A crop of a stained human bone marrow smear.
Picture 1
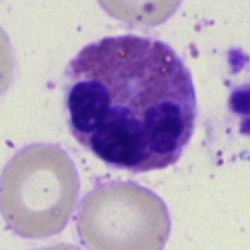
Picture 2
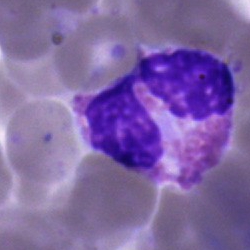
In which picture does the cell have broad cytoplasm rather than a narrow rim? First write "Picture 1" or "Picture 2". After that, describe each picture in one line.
Picture 1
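In picture 1: The cytoplasm is abundant and stains a mottled purple.
In picture 2: The nucleus takes up more of the cell than the cytoplasm does.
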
